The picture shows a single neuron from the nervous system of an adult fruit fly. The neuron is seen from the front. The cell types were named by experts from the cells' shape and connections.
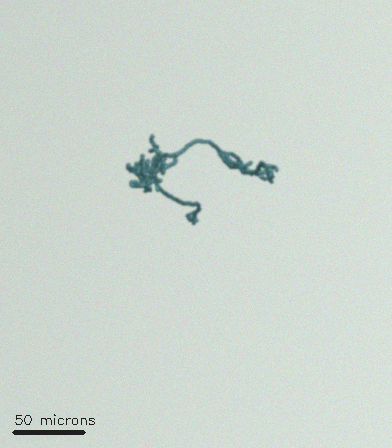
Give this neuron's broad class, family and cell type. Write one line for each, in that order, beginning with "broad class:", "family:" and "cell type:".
broad class: nerve-cord intrinsic neuron
family: hemilineage 06A
cell type: IN06A071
